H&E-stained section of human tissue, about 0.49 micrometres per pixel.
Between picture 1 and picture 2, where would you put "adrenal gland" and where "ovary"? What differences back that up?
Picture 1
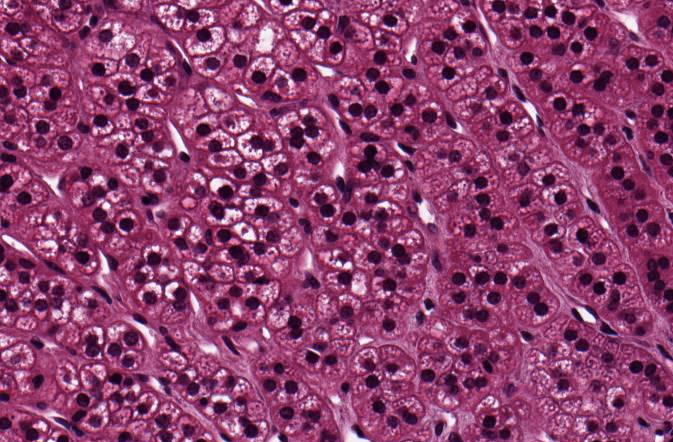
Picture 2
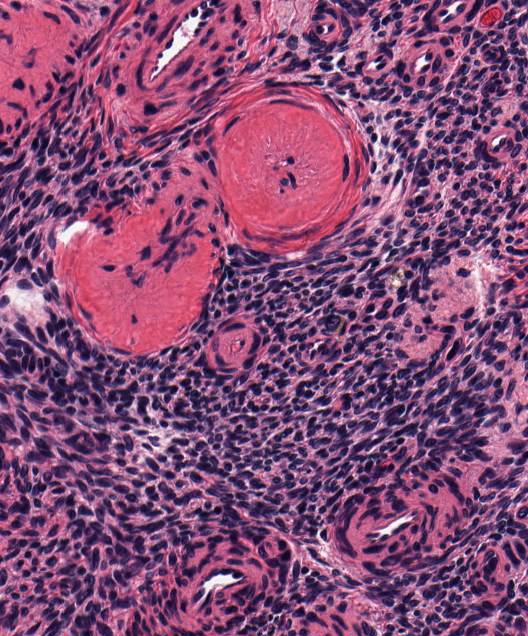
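The adrenal gland is in picture 1 and the ovary in picture 2. In the adrenal gland the cells form cords with no central lumen anywhere in the field. The cord cells are polygonal with distinct pink borders between them, pale pink cytoplasm full of small clear vacuoles that give a foamy look, and a round, dark nucleus near the centre. The ovary has densely packed small cells, with scant cytoplasm and dark oval to spindle-shaped nuclei, filling the whole background between rounded structures. Concentric layers of flattened cells rim the upper central pink nodule, and a small round whorl with a tiny central space lies just below the two large pink nodules.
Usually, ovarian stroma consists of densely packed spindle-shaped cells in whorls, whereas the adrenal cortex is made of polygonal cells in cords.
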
